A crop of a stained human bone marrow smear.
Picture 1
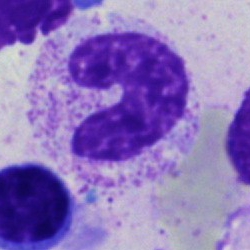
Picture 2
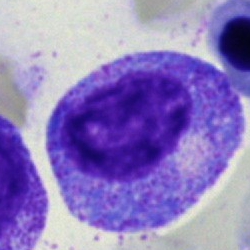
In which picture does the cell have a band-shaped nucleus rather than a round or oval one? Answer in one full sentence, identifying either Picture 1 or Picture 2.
For the cell in picture 1, the nucleus is stretched into a curved band without lobes.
